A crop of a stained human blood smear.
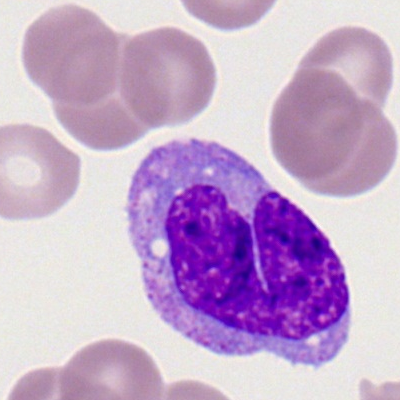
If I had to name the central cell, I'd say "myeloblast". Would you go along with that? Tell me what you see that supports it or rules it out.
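An irregular outline with a slightly uneven edge bounds the cell. A deep, narrow cleft runs down into the nucleus from its top edge. Abundant pale grey-blue cytoplasm surrounds the nucleus and contains fine, dust-like pinkish-purple granules. Red cells lie close around the cell, but none overlaps it.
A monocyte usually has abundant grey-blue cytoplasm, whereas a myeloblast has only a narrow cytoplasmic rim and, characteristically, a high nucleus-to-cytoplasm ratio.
The abundant cytoplasm here agrees with monocyte, not myeloblast.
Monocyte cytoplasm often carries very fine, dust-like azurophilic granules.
The fine, dust-like granules seen here match that.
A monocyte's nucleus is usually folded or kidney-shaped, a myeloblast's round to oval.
A nucleus cleft from its top edge departs from the round-to-oval form usual in a myeloblast. The cell is a monocyte, and the name myeloblast does not fit.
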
